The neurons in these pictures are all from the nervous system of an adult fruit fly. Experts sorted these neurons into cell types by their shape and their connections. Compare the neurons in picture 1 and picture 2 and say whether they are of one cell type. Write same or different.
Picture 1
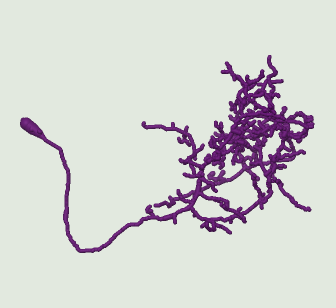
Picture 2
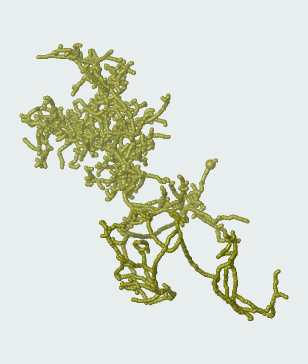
different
